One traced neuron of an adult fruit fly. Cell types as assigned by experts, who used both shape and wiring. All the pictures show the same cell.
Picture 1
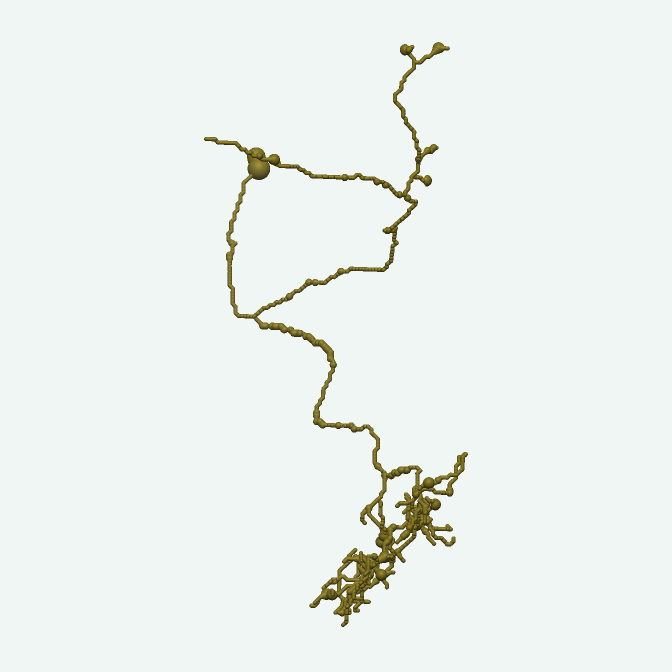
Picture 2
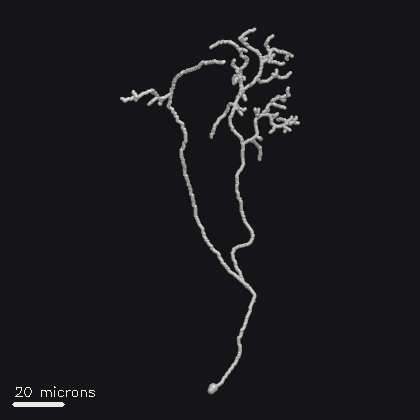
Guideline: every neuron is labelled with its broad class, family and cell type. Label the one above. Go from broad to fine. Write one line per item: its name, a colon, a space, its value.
broad class: visual projection neuron
family: LoVP
cell type: LoVP2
